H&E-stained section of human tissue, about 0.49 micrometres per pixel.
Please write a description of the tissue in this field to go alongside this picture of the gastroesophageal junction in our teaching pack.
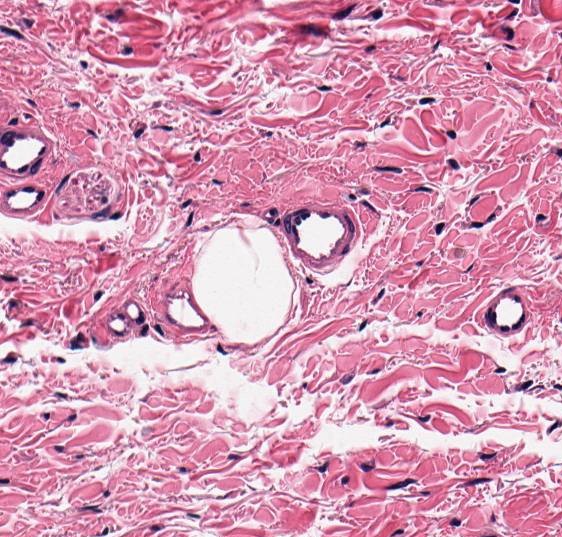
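Dense pink collagen bundles fill the whole field, cut in many directions; nuclei are sparse, small, dark, mostly elongated, lying singly between bundles. Largest vessel's near the centre, thin-walled, with an empty white lumen; a small round one, lumen empty, sits near the right edge, about mid-height.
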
